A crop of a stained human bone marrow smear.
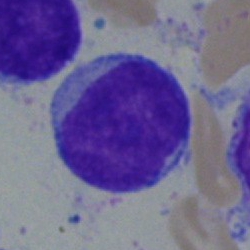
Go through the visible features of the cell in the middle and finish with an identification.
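Quick look at this one: the nucleus sits off-centre, toward the lower right. Its chromatin stains deep purple and has a fine, stippled look rather than coarse clumps. Nothing in the cytoplasm, either: no granules and no vacuoles. It's a blast.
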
